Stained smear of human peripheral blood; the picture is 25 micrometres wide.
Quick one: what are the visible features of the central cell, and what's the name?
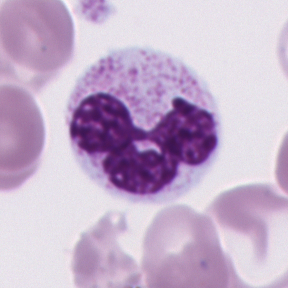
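Starting with size, the cell measures about 13 micrometres across. Next, the nucleus: it is divided into three lobes joined by narrow strands, lies toward the bottom of the cell and fills about 50% of its area. Its chromatin is dark purple and coarsely clumped. Then the cytoplasm, which is pale lilac-pink and evenly sprinkled with fine pink-purple granules. Last, the name: segmented neutrophil.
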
